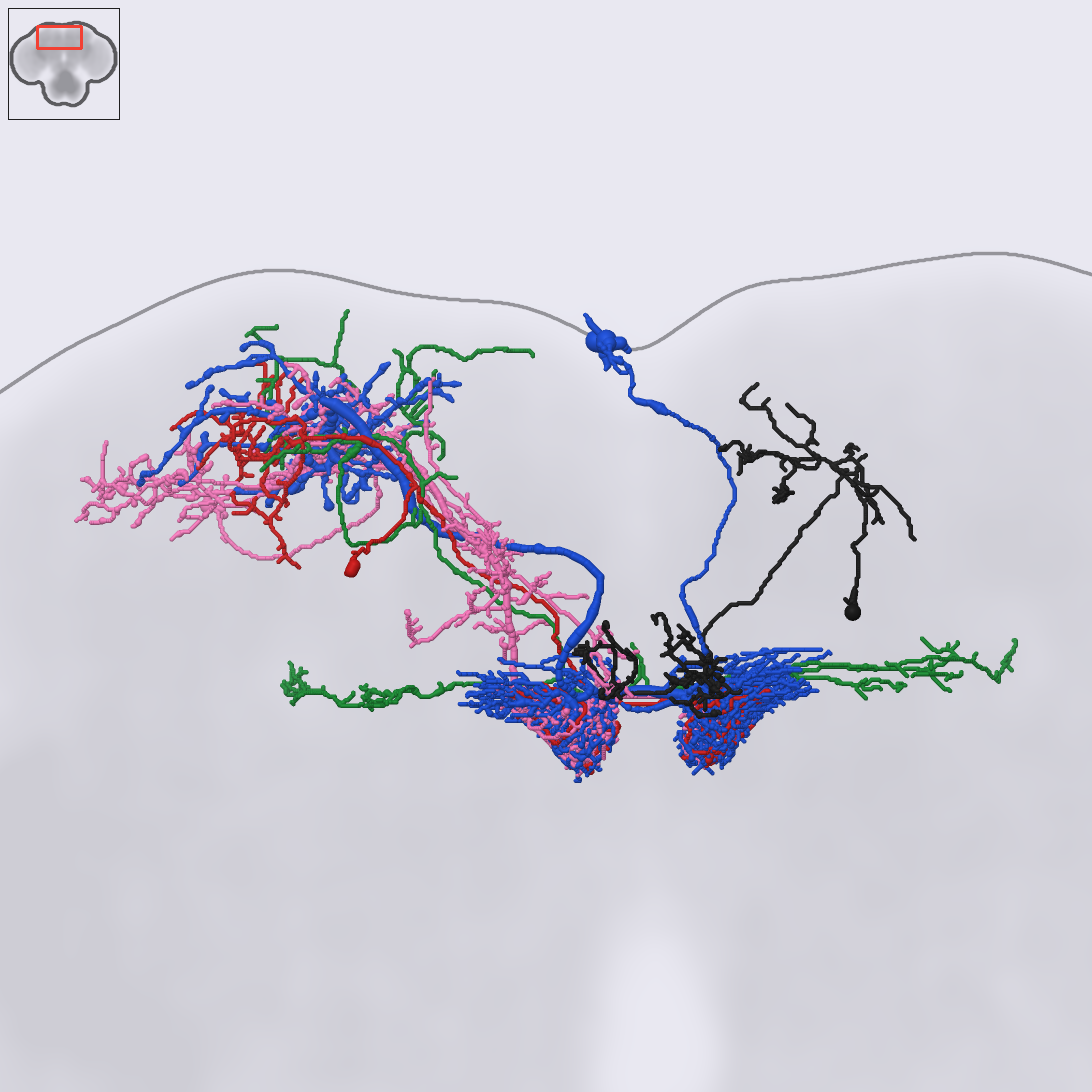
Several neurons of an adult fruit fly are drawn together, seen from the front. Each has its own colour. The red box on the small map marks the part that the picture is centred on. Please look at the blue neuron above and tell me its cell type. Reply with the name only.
MBON02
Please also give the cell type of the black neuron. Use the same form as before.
PAM01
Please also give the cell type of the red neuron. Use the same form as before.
PAM04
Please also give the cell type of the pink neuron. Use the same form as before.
MBON24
